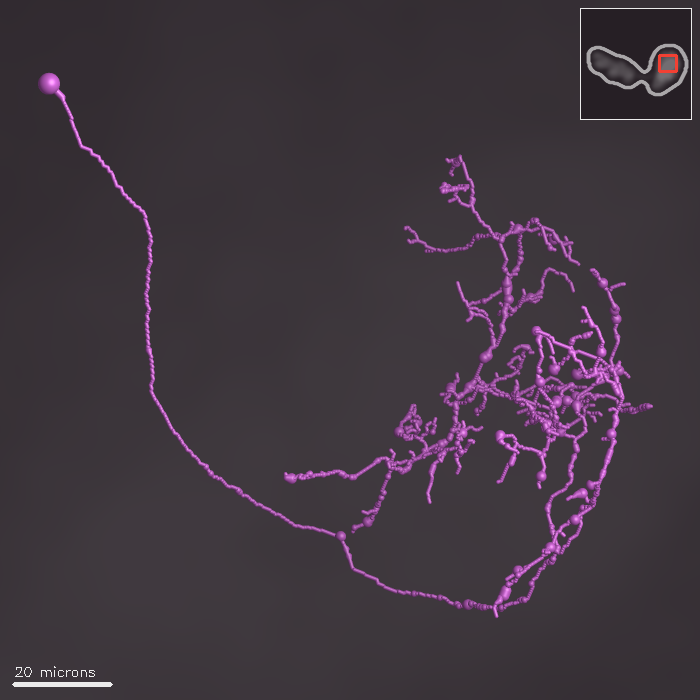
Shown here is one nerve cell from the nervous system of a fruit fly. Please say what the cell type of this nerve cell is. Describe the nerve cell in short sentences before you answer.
Its cell body lies at the upper left of the picture. From left to right in the picture it spans about 130 microns. Dozens of branch ends can be seen. This is a central-brain intrinsic neuron. It is of cell type AVLP559.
